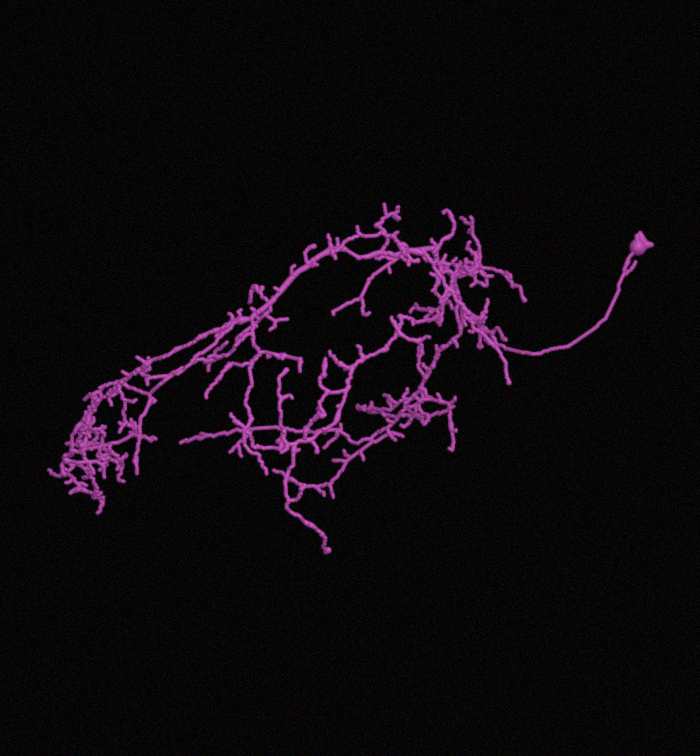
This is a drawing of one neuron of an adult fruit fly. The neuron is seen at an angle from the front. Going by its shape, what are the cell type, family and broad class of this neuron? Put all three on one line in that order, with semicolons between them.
IN03A045; hemilineage 03A; nerve-cord intrinsic neuron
